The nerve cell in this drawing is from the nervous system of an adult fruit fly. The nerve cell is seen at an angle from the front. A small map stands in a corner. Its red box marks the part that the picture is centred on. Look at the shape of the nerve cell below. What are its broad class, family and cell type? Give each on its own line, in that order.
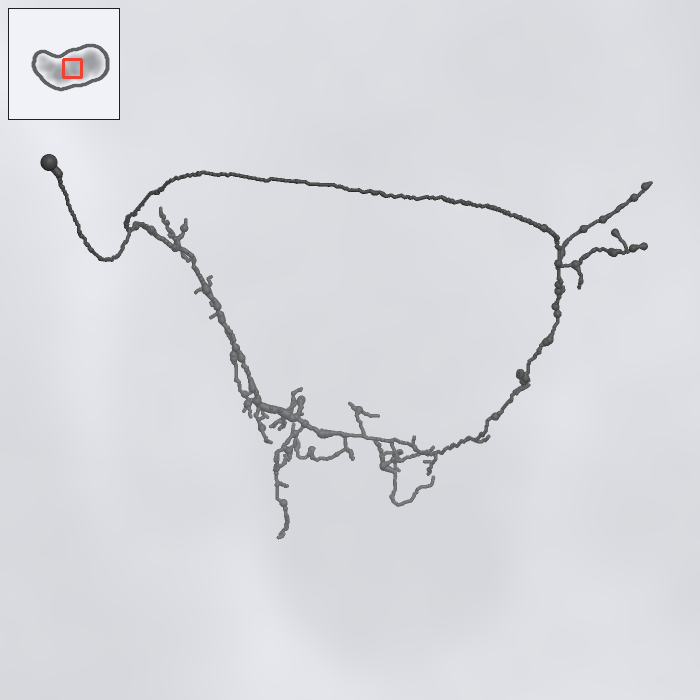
central-brain intrinsic neuron
hemilineage SLPa&l1_lateral
WED035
